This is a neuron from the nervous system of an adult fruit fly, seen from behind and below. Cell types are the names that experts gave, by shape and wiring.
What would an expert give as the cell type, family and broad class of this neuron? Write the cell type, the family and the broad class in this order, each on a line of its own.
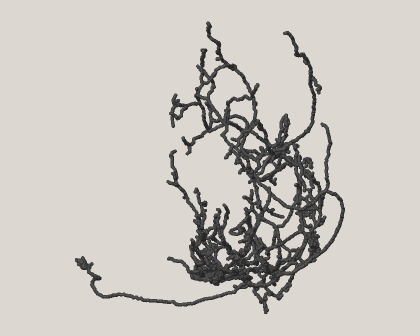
IN01A029
hemilineage 01A
nerve-cord intrinsic neuron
